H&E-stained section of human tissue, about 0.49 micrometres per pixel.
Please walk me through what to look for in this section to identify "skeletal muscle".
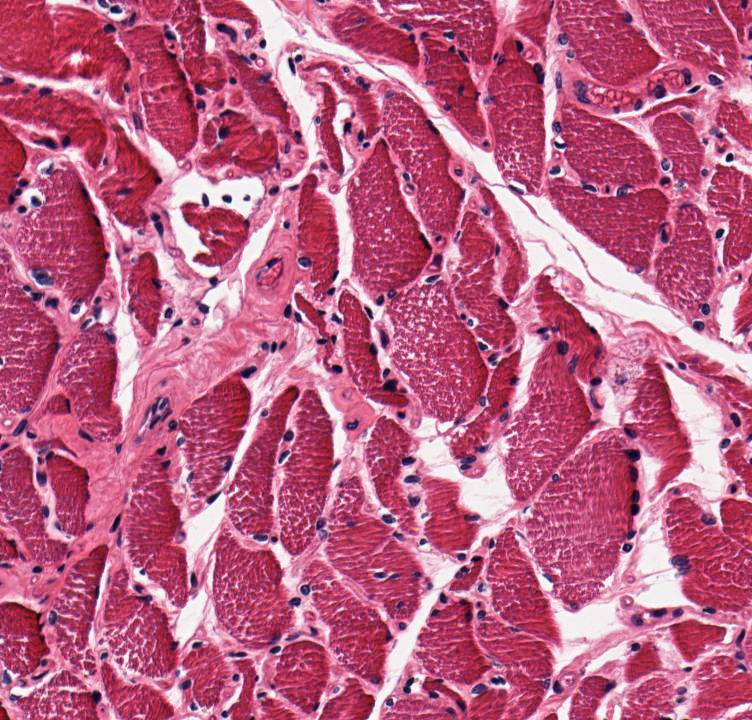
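This is skeletal muscle, and the fibre outlines fit it well: each fibre here is angular and polygonal.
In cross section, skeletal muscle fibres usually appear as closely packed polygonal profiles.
The cytoplasm of the fibres is deep red with a finely speckled texture, and no fat cells appear anywhere in the field. What sits less comfortably is the spacing: white clefts separate many of the fibres, the longest crack running diagonally across the upper right, so many fibres stand apart rather than closely packed.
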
